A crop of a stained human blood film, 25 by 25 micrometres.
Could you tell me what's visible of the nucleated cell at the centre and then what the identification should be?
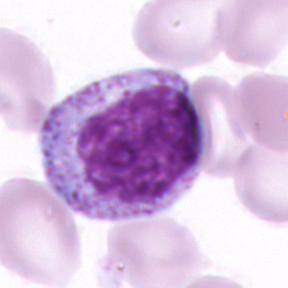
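This one measures about 15 by 13 micrometres, and its nucleus sits toward the right, taking up about 50% of the cell's area. It's a single rounded mass, not split into lobes, with dark purple clumped chromatin and paler patches between the clumps. The widest band of cytoplasm is on the left, and fine reddish-purple granules are scattered all through the cytoplasm. So it's a myelocyte.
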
